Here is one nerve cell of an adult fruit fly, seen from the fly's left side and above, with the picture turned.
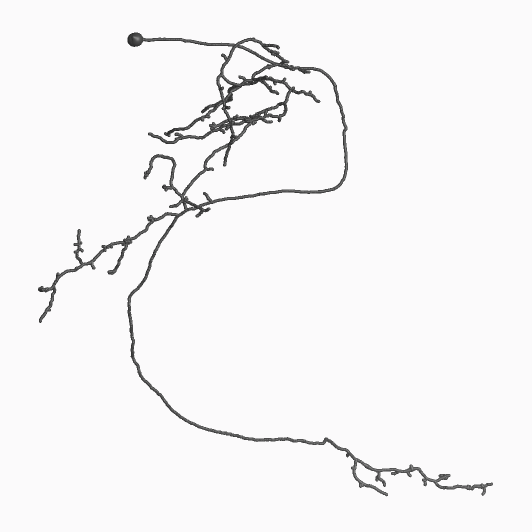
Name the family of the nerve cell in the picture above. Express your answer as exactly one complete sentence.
The family that includes this nerve cell is hemilineage SMPpm1.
